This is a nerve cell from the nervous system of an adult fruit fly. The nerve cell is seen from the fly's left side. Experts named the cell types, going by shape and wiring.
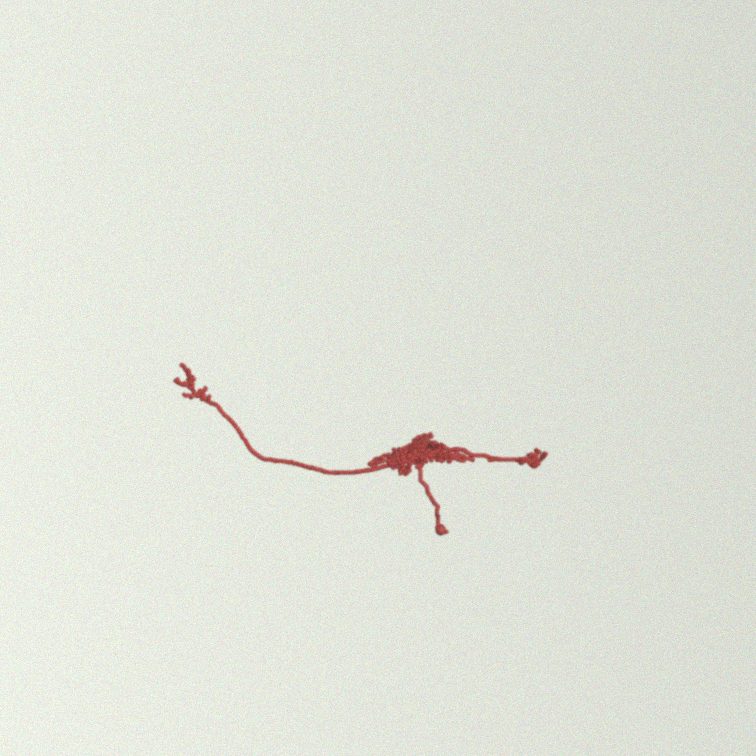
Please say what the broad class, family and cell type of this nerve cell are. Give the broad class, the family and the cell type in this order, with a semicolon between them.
ascending neuron; hemilineage 06A; AN06A017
